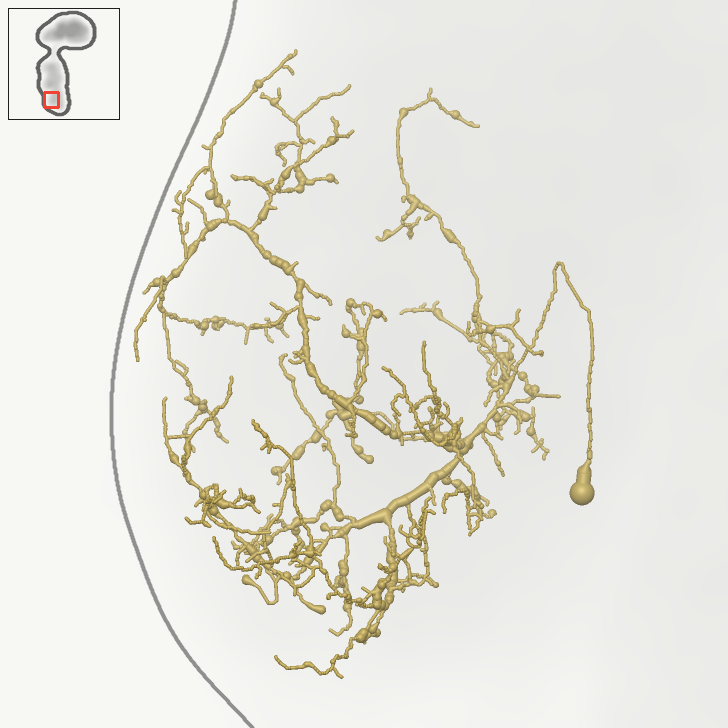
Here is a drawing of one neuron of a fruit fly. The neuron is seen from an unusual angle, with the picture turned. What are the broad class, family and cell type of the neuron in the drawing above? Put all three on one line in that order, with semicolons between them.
nerve-cord intrinsic neuron; hemilineage 03A; IN03A041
